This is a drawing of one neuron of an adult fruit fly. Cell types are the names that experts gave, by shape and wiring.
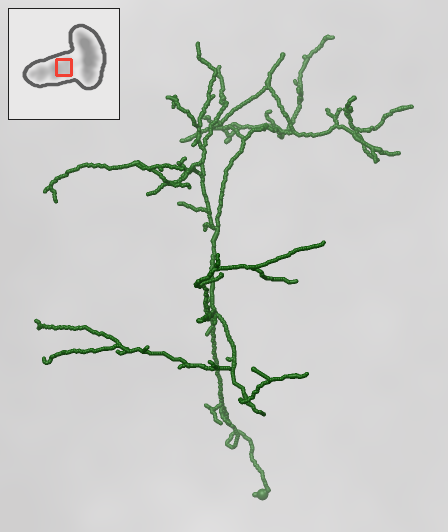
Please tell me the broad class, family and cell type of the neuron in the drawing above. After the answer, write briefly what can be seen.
This is a nerve-cord intrinsic neuron. The family is hemilineage 12B. It is of cell type IN12B090. The cell body is at the bottom of the picture. Dozens of branch ends can be seen.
